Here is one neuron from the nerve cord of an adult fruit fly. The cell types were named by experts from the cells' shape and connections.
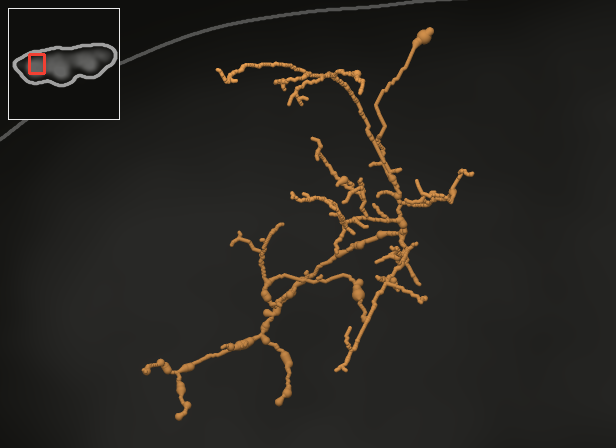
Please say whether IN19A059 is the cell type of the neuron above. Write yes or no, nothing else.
no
